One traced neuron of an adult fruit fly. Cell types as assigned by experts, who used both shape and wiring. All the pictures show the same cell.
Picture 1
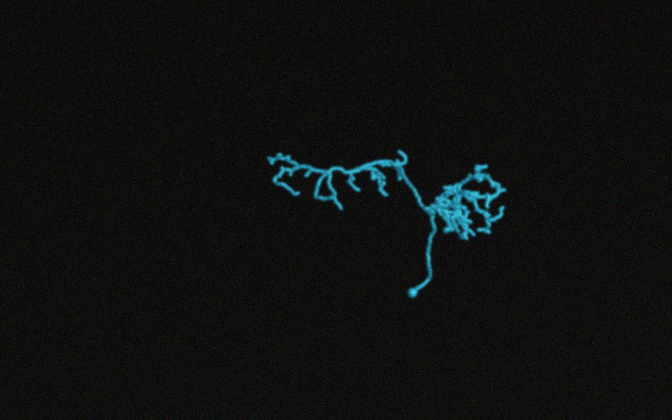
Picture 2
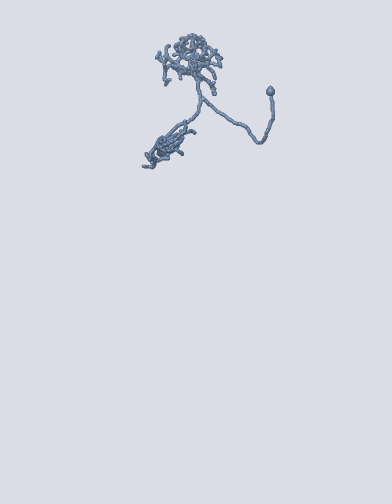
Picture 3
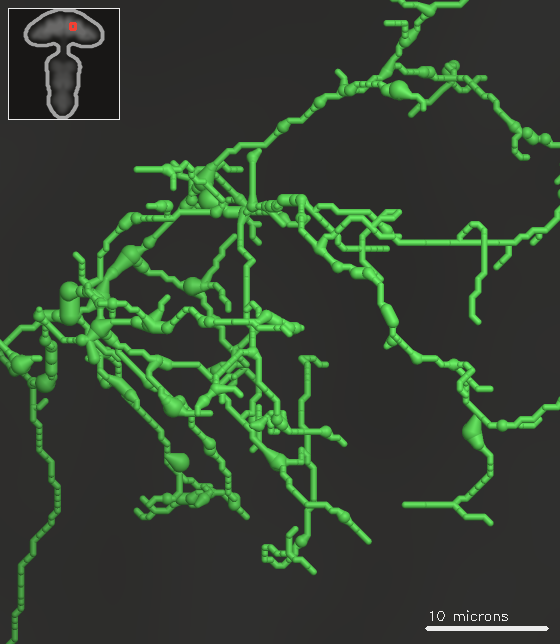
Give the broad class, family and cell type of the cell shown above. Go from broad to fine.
central-brain intrinsic neuron; hemilineage SIPp1; FB8F_a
